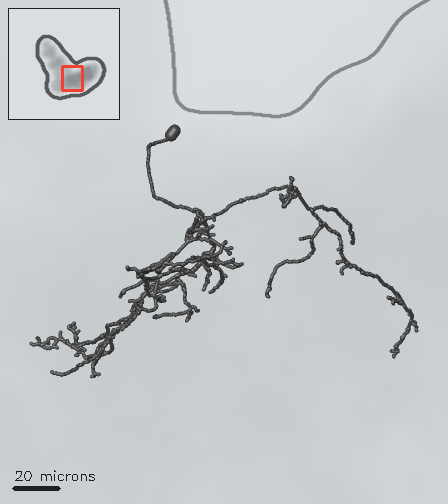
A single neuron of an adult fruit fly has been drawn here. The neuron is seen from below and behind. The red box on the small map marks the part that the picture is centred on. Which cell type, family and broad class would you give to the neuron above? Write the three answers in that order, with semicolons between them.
CL166; hemilineage CLp1; central-brain intrinsic neuron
